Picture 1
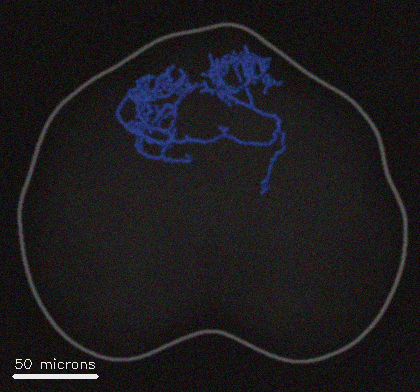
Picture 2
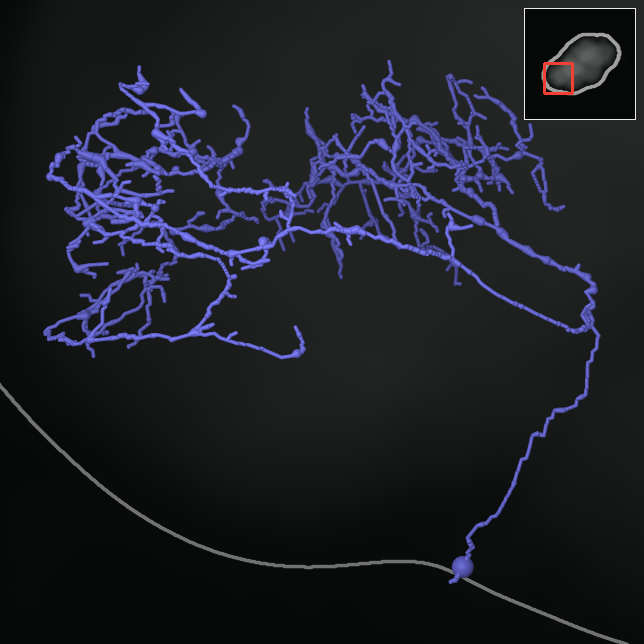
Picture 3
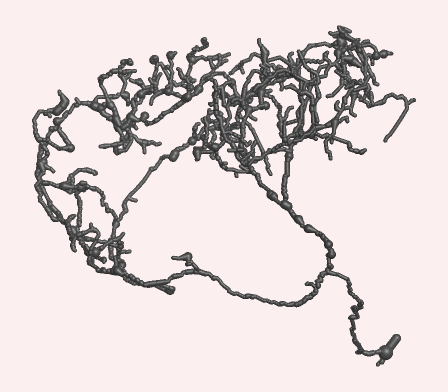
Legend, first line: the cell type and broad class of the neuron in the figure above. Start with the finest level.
INXXX377; nerve-cord intrinsic neuron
